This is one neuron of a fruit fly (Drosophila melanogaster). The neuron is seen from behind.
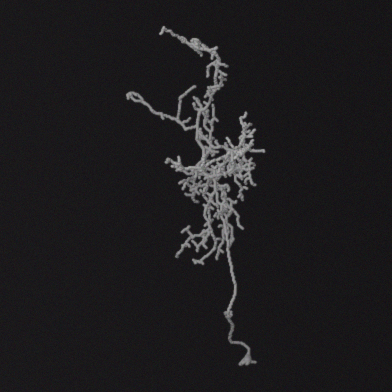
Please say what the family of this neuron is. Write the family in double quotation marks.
"hemilineage 16B"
